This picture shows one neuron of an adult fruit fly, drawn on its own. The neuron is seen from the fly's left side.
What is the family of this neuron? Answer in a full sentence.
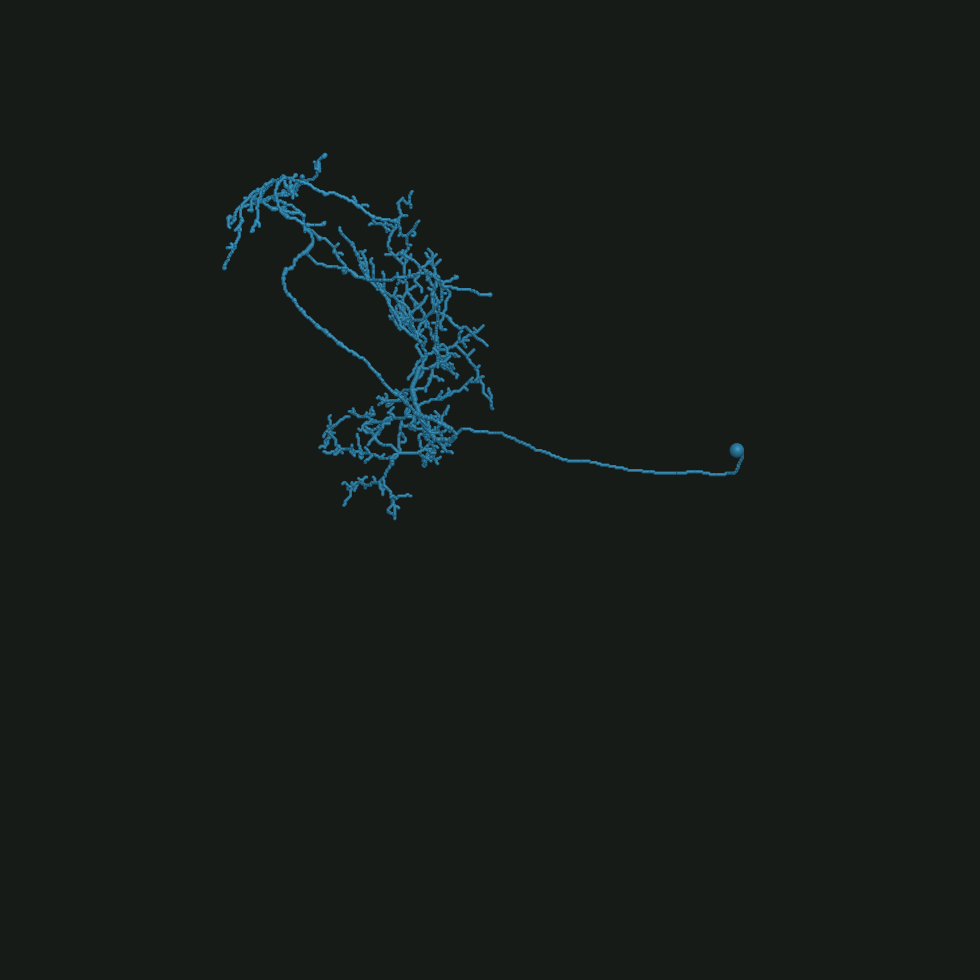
The family is hemilineage VLPl&p1_posterior.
